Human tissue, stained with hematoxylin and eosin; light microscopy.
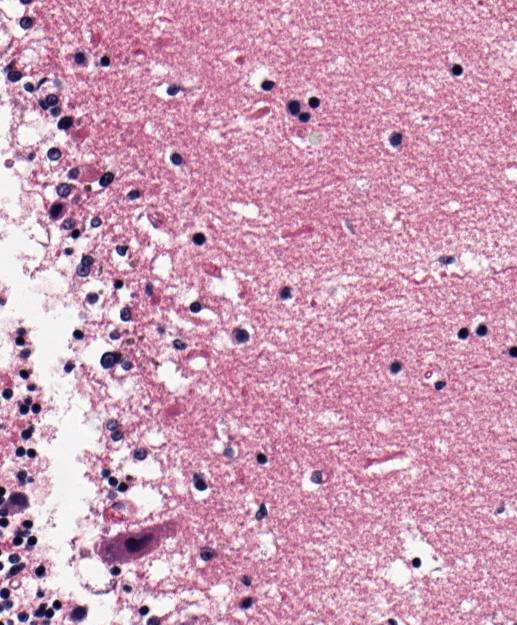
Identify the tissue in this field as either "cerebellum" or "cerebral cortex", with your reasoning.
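This is cerebellum. Along the left edge runs a band of densely packed small, round, dark-staining nuclei, bordering pale pink, finely fibrillary neuropil with sparse scattered nuclei to the right.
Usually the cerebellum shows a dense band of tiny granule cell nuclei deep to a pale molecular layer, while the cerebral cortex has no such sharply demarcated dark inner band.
A single large neuron with abundant purple cytoplasm lies at the lower left, where band and neuropil meet.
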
